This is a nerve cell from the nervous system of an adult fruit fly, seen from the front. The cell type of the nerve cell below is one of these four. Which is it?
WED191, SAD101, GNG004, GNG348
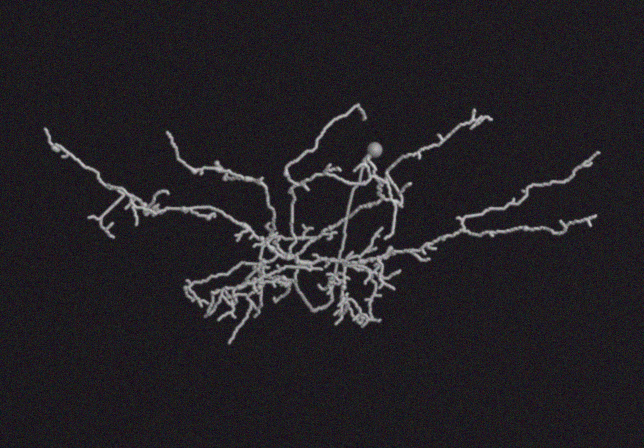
GNG348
